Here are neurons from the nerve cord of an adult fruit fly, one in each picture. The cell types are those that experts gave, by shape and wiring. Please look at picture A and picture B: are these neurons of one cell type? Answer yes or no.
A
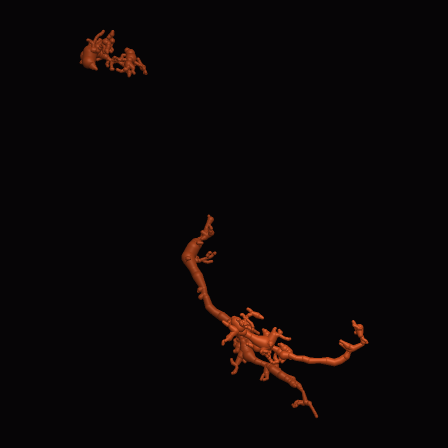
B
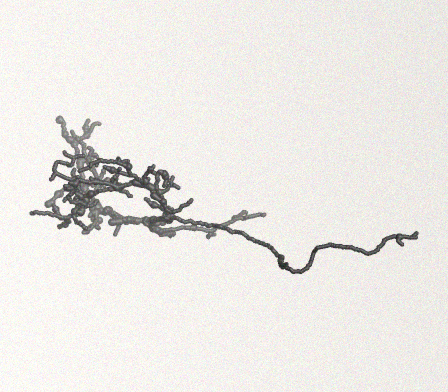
yes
